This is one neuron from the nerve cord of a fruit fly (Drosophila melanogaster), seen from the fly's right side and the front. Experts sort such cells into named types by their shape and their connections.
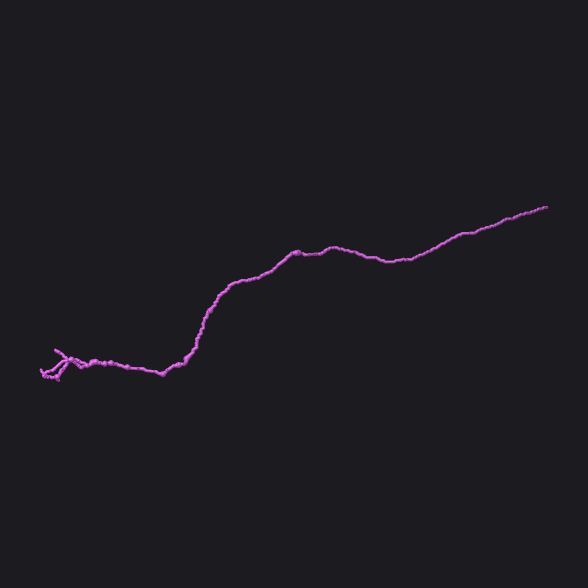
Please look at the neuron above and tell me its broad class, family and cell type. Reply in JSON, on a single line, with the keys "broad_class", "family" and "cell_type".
{"broad_class": "sensory neuron entering the nerve cord", "family": "class gustatory", "cell_type": "WG1"}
